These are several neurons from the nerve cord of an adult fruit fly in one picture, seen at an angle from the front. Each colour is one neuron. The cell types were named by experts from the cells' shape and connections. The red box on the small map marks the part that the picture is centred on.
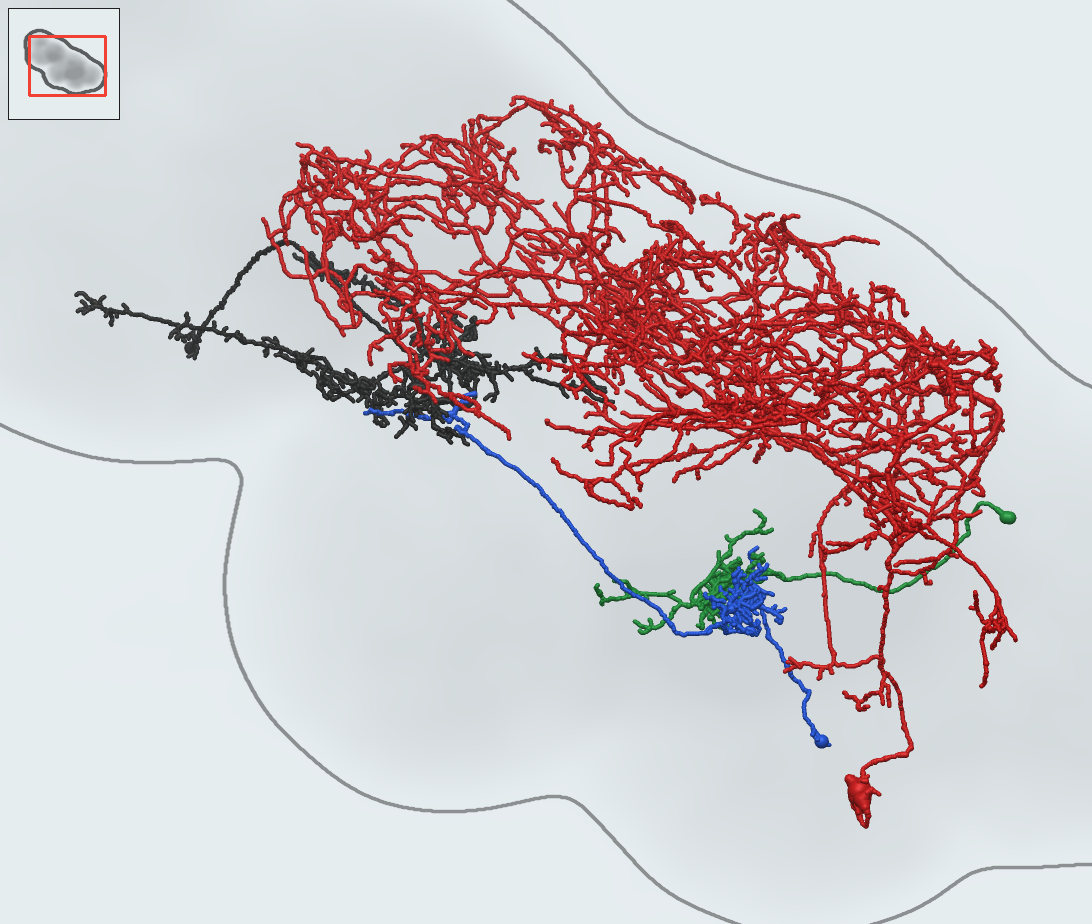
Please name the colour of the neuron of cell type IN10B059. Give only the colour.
blue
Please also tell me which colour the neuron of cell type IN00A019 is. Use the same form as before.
black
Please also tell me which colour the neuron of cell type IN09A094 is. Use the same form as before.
green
